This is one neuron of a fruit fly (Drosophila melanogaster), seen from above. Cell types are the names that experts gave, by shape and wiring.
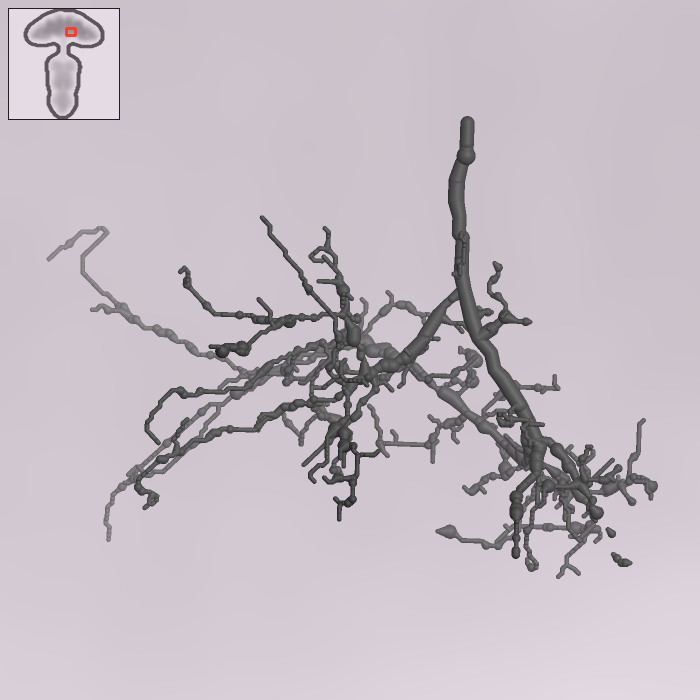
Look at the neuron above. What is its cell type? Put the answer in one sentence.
The cell type is WED071.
